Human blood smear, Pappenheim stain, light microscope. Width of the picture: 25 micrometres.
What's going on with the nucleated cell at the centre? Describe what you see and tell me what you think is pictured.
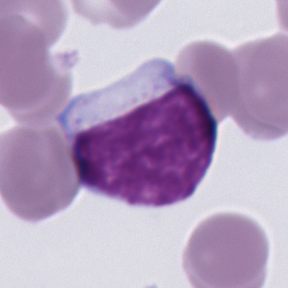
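Notice the outline here: irregular and angular, not round. The cytoplasm is pale greyish blue rather than deep blue, with no vacuoles in it. Where the nucleus meets the cytoplasm, its edge runs nearly straight. That's a large granular lymphocyte.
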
